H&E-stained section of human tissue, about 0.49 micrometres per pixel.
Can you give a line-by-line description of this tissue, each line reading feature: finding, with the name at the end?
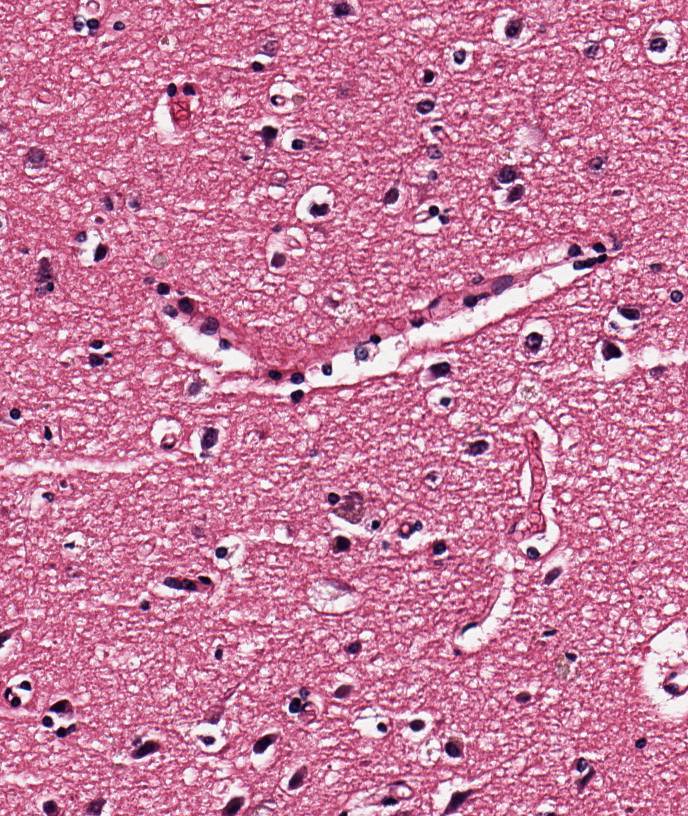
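Background: finely granular, pink fibrillary neuropil
Cells: scattered singly through the neuropil
Nuclei: many small, round and dark, sitting in clear halos
Vessel: thin-walled, running obliquely across the upper middle, rising toward the upper right
Vessel wall: lined by flattened, elongated endothelial nuclei
Name: cerebral cortex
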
